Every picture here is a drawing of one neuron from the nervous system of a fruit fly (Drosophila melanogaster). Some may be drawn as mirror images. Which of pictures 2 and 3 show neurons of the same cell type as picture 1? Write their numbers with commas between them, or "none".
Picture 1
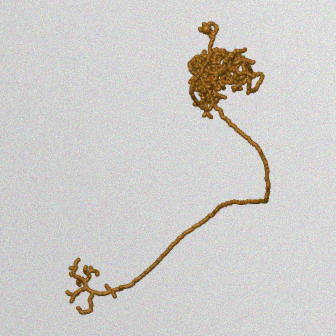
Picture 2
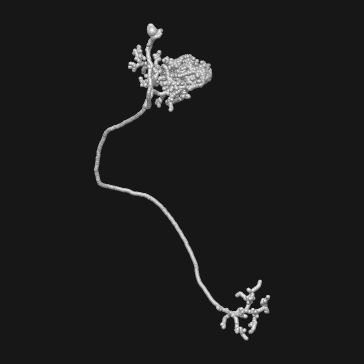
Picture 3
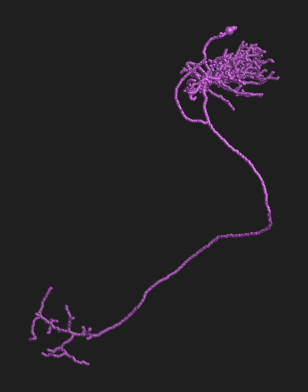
2, 3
